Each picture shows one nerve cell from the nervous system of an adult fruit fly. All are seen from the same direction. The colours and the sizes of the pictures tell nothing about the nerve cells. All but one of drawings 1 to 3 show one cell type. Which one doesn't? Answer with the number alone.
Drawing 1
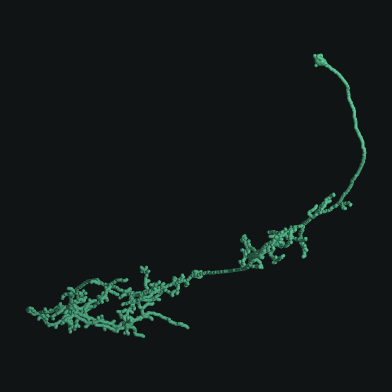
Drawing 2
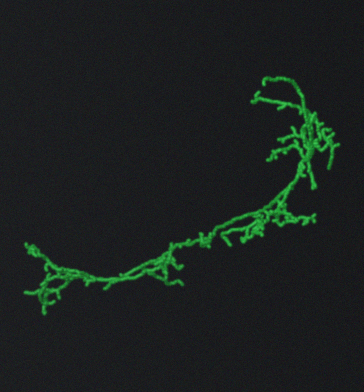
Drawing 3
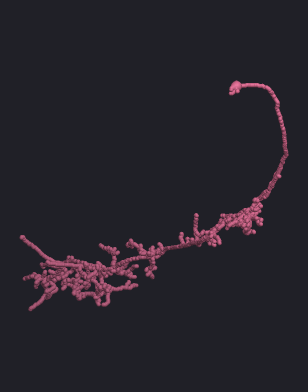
2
